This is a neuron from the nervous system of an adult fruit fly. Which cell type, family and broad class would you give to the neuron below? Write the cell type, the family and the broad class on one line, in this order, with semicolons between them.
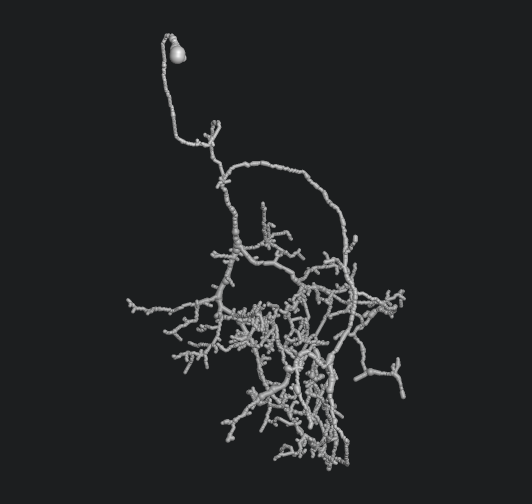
IN07B030; hemilineage 07B; nerve-cord intrinsic neuron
